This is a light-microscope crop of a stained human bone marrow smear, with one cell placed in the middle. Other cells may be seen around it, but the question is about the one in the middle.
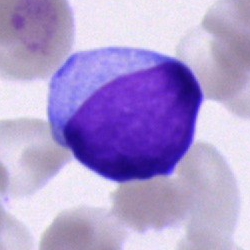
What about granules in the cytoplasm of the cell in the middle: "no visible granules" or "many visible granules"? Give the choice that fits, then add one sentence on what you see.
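No visible granules. No distinct granules are seen in the cytoplasm.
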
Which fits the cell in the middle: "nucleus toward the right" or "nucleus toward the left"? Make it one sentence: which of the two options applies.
Most of the cytoplasm lies to the left of the nucleus.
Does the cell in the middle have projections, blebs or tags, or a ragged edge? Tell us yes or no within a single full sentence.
No, by its outline the cell is smooth and even.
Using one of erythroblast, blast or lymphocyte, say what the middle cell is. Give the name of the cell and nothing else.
blast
